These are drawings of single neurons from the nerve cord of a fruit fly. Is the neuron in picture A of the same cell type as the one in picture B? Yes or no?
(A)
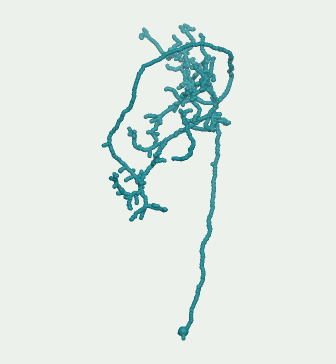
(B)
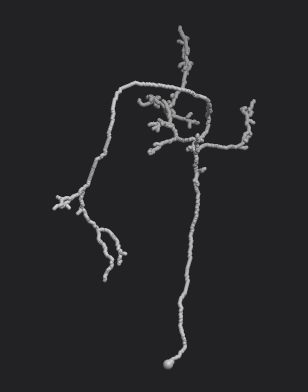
no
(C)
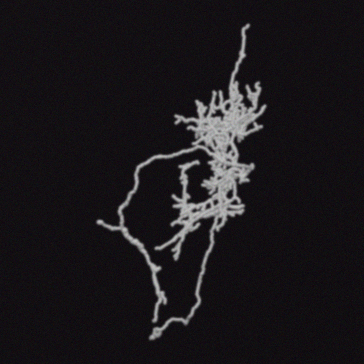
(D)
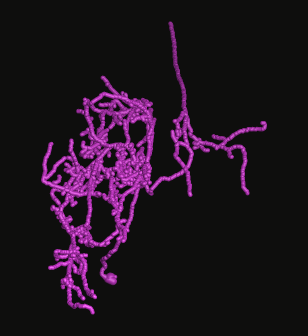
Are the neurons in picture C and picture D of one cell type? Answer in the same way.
no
